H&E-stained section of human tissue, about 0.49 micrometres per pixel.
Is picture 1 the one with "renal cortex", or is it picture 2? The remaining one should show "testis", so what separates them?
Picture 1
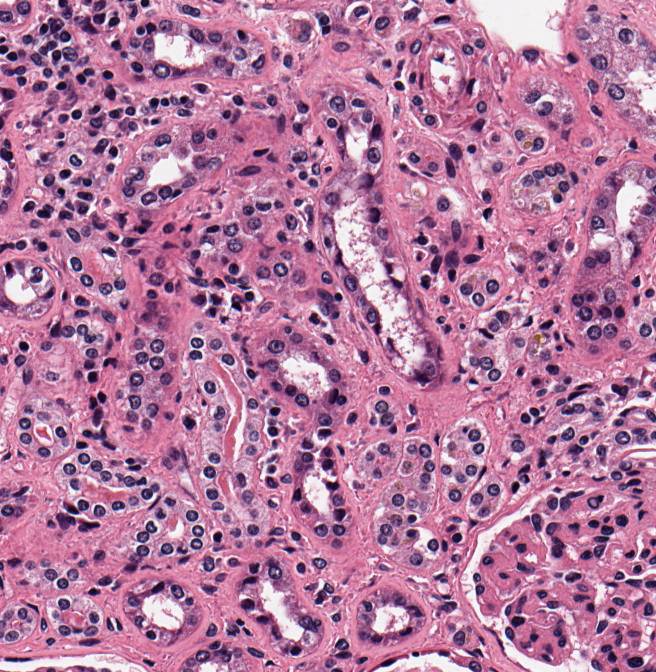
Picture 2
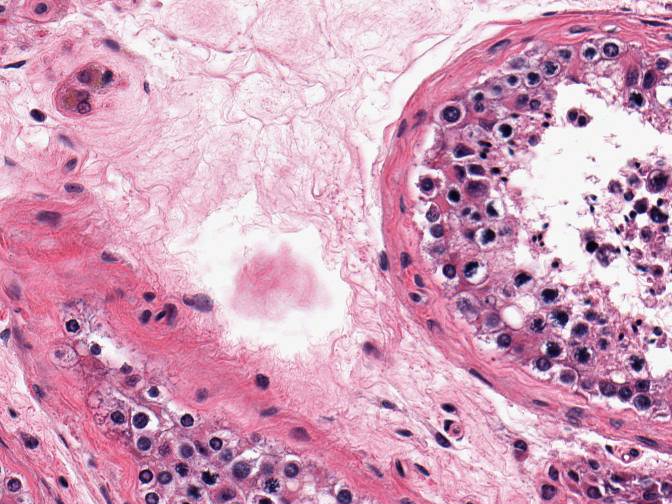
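First, identity: renal cortex in picture 1, testis in picture 2. Next, lining: picture 1 has single-layered cuboidal cells with round central nuclei, while the tubules in picture 2 carry several layers of round cells with dark, coarsely clumped chromatin. Then interstitium: in picture 1 it is widened by pale pink fibrous tissue and crowded with small dark lymphocytes, most at upper left. Last, contents: picture 1 has pale pink granular material in a central tubule, picture 2 golden-brown pigment in a cell at upper left.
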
